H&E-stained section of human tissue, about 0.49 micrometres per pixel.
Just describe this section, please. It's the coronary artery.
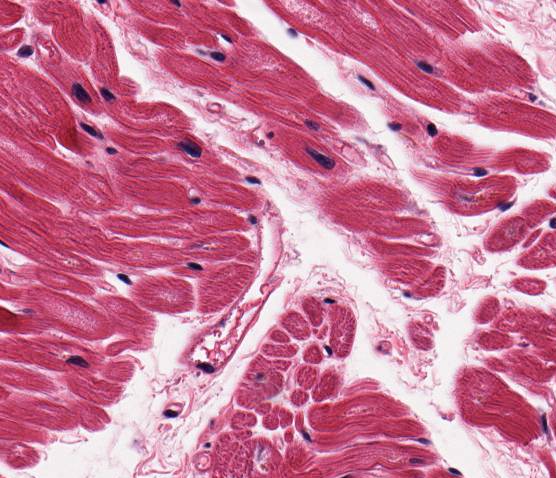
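Orientation: most of the field is muscle fibres cut lengthwise, with a group cut across at the bottom centre. Arrangement: the fibres branch and join one another instead of running as separate parallel cylinders. Cytoplasm: deep pink, with fine lengthwise striations. Fat cells: none anywhere in the field.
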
